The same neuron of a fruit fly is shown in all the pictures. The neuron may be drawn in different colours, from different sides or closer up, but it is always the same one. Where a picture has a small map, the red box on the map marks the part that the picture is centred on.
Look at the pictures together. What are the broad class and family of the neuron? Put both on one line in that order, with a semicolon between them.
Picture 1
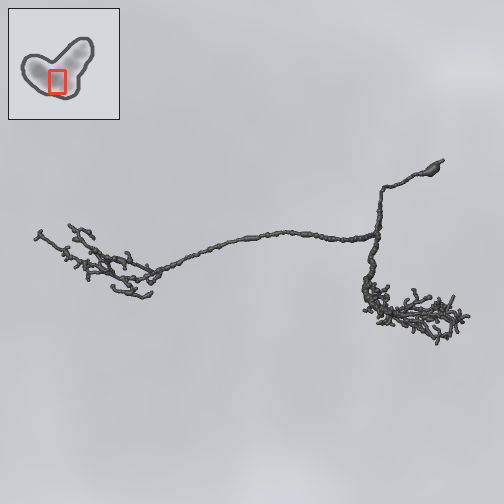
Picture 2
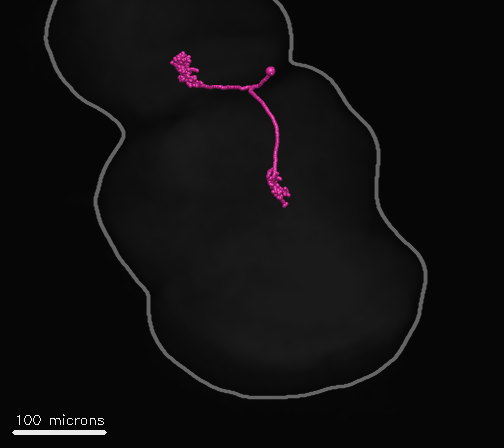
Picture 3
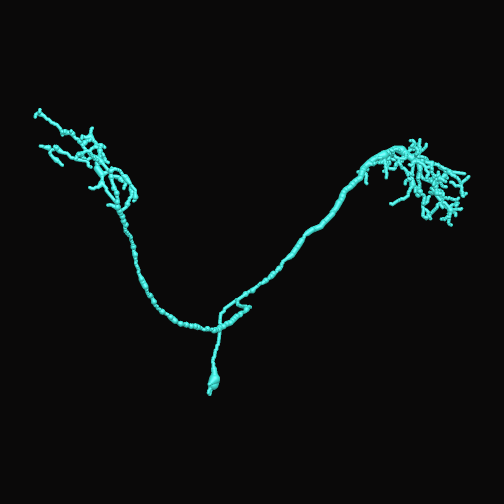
visual projection neuron; hemilineage VPNd2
